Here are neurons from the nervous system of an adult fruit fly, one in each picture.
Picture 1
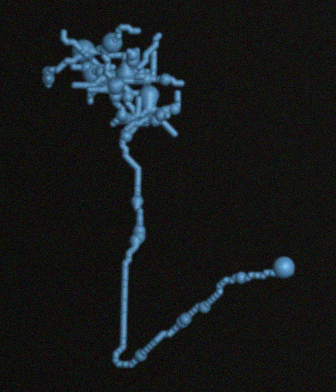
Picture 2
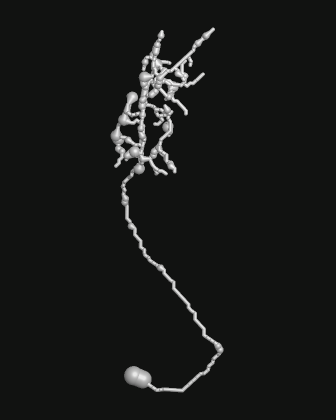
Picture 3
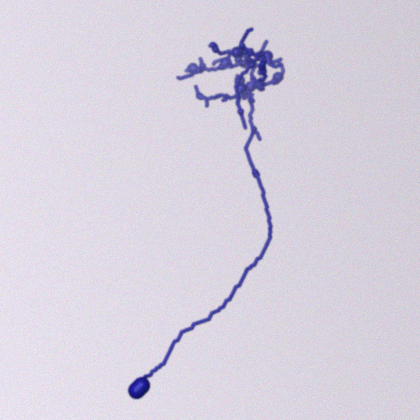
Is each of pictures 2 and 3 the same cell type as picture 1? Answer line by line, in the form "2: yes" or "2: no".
2: yes
3: yes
